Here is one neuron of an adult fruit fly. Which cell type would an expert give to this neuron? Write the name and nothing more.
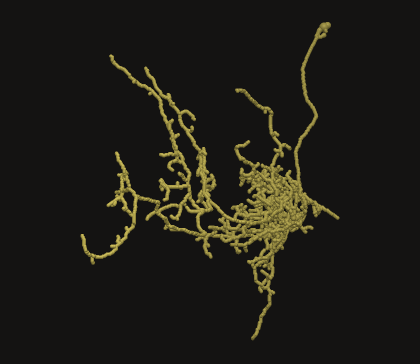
PLP262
